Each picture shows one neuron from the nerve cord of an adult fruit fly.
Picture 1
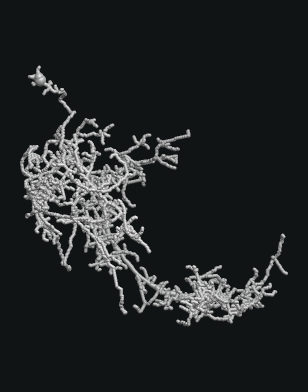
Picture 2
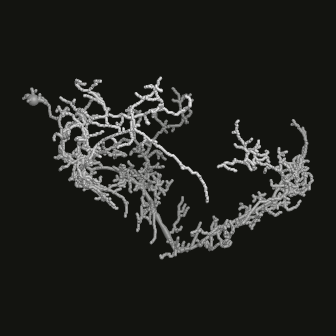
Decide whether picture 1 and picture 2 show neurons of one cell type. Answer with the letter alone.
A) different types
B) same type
B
